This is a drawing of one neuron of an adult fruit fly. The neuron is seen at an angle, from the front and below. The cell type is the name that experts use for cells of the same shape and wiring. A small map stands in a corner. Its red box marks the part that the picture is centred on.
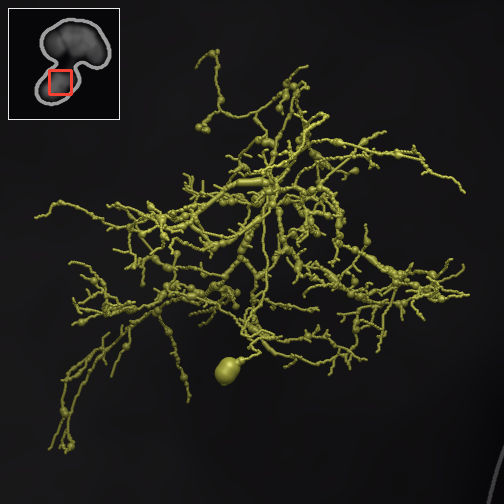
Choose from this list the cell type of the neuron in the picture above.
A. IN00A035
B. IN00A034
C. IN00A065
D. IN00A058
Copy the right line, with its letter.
B. IN00A034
